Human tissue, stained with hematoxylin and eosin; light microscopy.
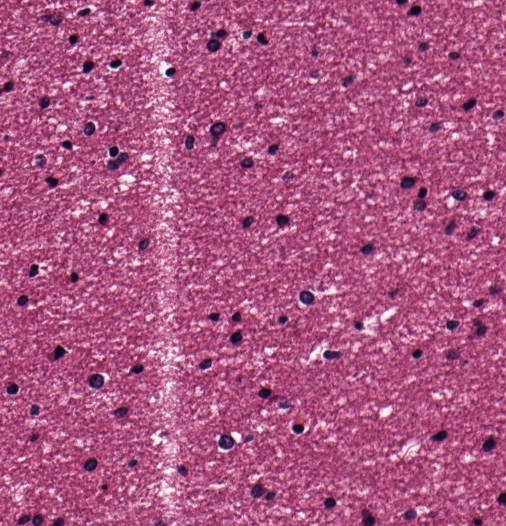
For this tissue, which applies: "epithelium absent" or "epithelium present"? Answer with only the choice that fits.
Epithelium absent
